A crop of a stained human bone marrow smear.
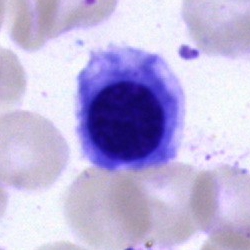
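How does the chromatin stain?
Very dark purple throughout the nucleus.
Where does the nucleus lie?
Toward the lower part, leaving more cytoplasm above.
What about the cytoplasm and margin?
Cytoplasm deep blue, margin finely ragged rather than smooth.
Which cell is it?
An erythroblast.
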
